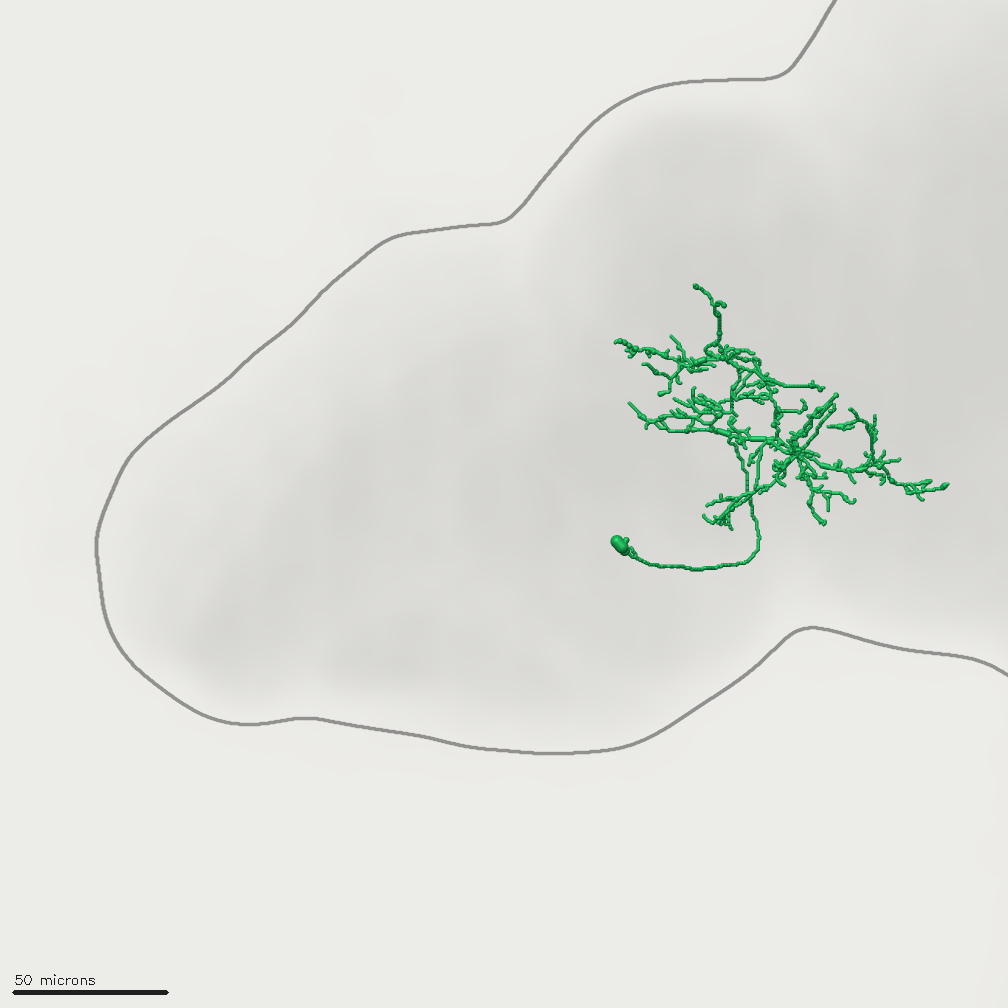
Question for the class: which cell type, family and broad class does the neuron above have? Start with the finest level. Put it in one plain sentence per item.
Type PLP085 of hemilineage VLPp&l1_anterior, a central-brain intrinsic neuron.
